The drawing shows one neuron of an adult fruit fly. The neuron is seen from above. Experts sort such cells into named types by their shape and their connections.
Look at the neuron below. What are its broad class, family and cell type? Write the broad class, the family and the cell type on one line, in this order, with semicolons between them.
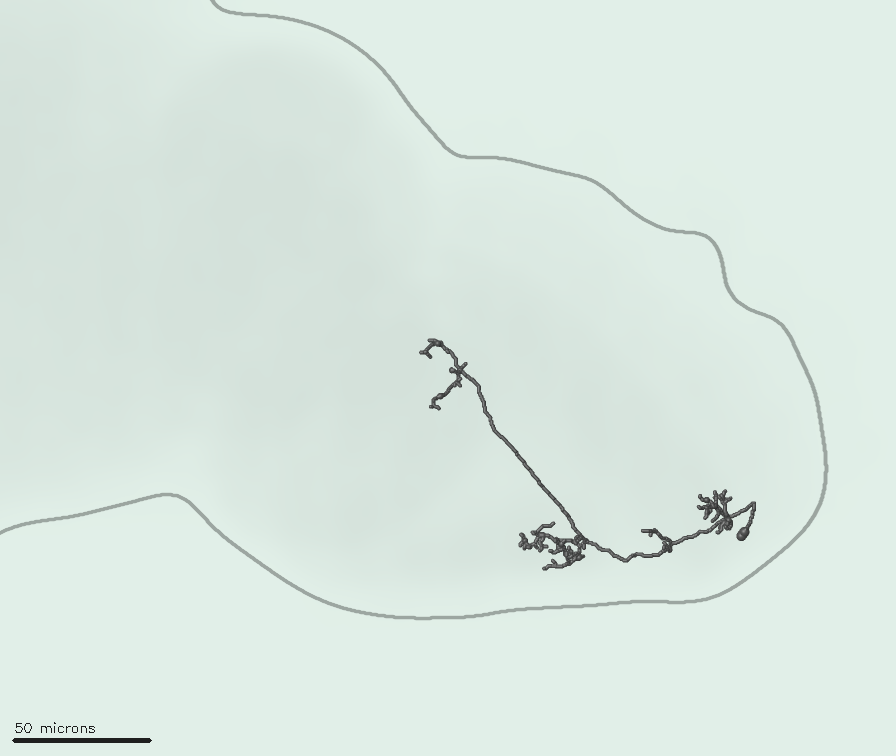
optic-lobe intrinsic neuron; TmY; TmY4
